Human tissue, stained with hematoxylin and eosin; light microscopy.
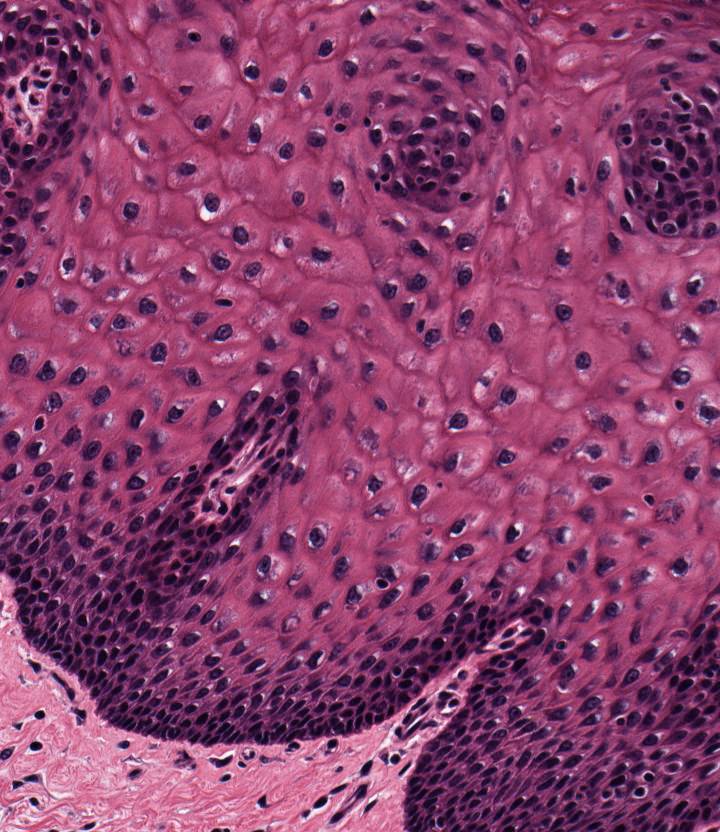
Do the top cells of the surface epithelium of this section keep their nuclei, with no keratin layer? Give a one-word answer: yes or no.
Yes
